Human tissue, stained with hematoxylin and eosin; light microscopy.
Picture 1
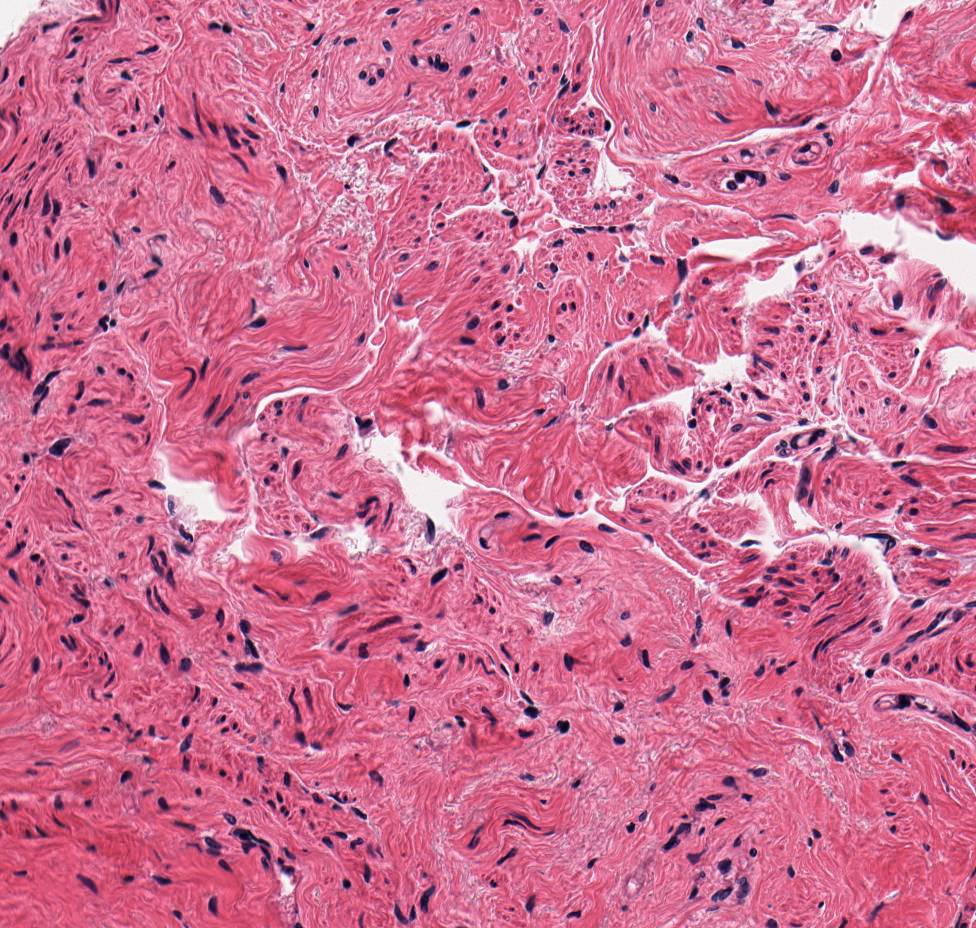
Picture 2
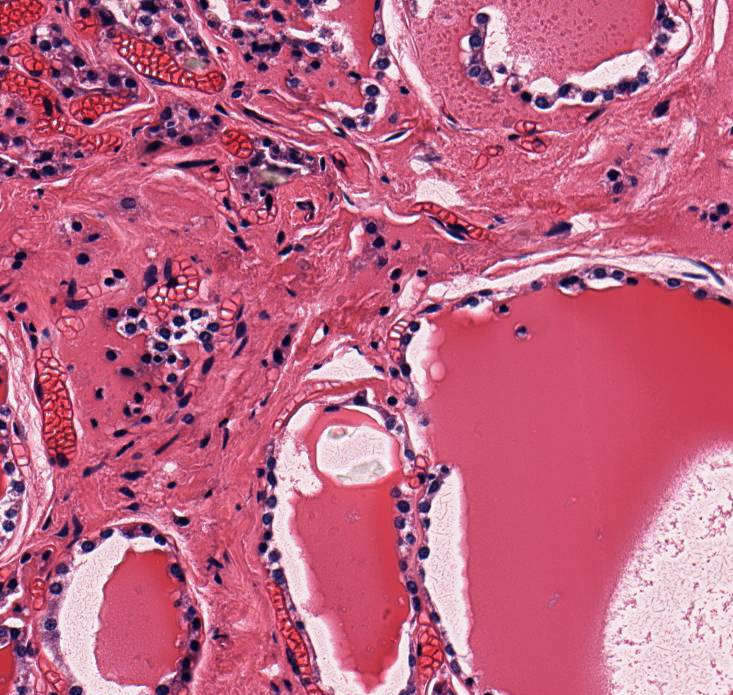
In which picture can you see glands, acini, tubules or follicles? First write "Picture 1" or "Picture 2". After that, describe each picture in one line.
Picture 2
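In picture 1: No epithelium or glands are present anywhere in the field.
In picture 2: Rounded follicles filled with homogeneous pink material lie along the right and bottom of the field, separated by a band of stroma across the upper left and centre.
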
